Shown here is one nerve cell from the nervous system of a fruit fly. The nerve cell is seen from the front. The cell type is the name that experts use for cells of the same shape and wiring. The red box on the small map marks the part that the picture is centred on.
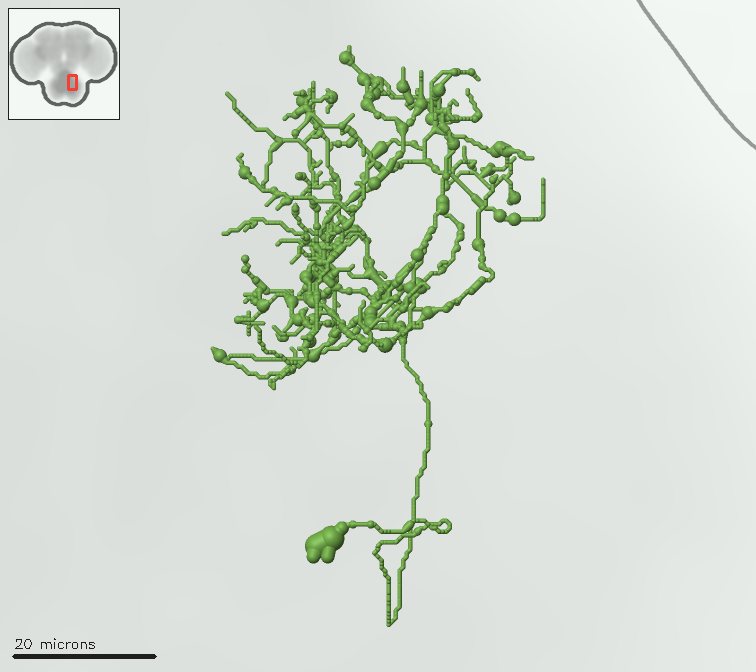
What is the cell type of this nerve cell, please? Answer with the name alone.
AN16B081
